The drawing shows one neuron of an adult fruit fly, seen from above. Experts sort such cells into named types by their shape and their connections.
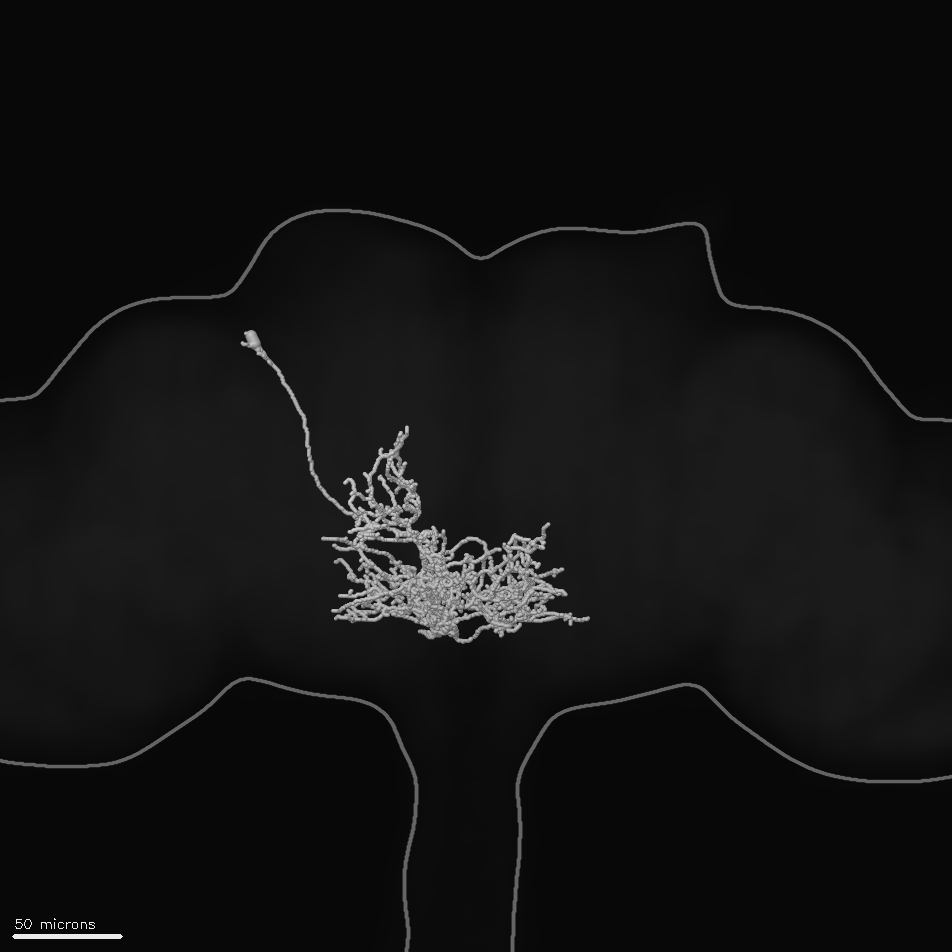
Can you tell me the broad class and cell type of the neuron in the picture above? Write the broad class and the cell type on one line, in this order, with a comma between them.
central-brain intrinsic neuron, IB010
